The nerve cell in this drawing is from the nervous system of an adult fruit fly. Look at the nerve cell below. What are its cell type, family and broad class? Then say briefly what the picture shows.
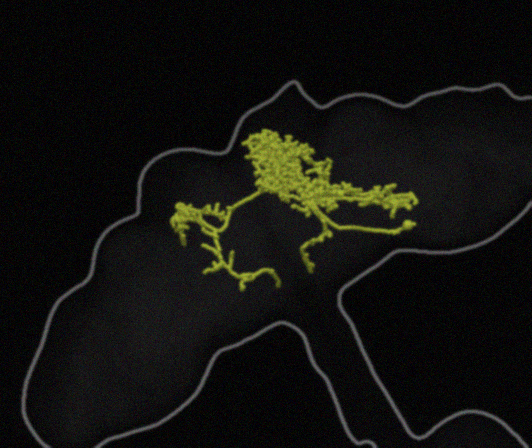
Its cell type is LHPV5e3. The family is LHPV. This is a central-brain intrinsic neuron. It is in the brain and does not reach the nerve cord. The cell body can be seen on the right of the picture.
